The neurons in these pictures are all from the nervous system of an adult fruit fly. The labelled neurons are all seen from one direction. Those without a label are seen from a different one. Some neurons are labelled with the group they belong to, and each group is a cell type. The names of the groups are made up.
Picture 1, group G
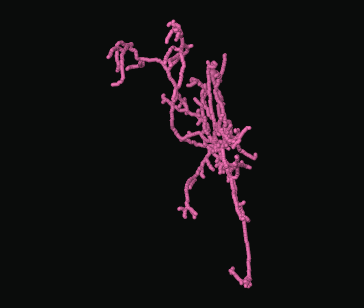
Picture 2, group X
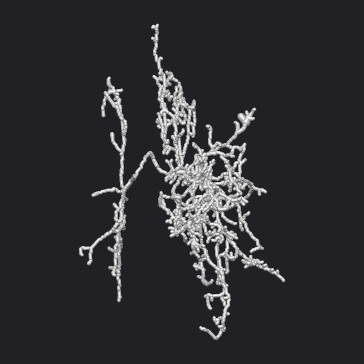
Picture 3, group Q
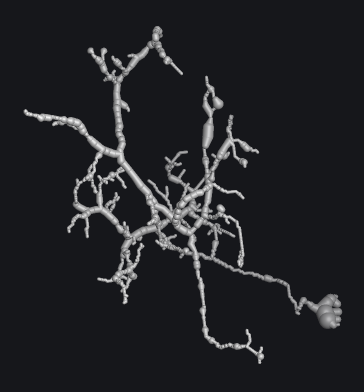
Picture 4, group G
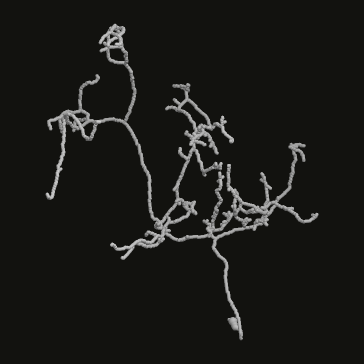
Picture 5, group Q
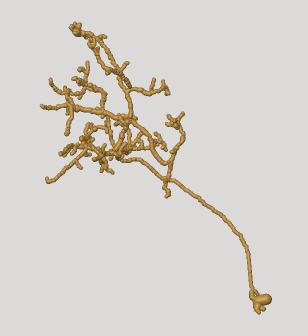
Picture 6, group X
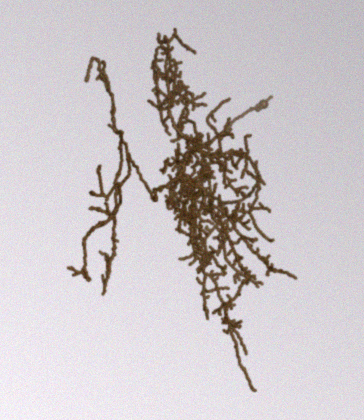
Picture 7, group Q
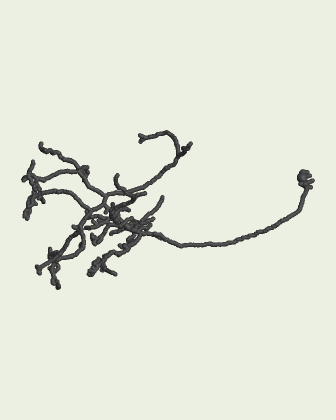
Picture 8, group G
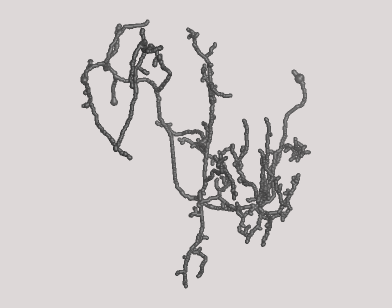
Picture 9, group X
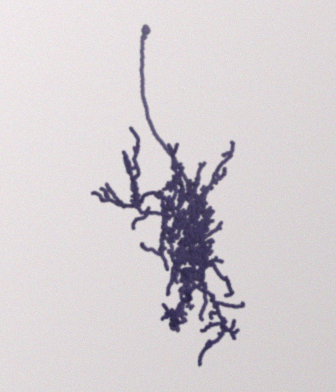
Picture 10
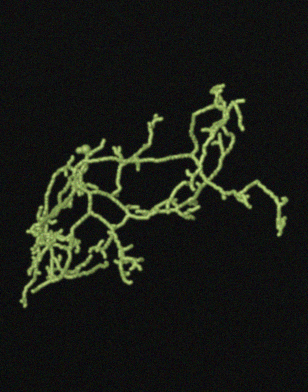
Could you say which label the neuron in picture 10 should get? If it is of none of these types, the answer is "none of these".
group G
